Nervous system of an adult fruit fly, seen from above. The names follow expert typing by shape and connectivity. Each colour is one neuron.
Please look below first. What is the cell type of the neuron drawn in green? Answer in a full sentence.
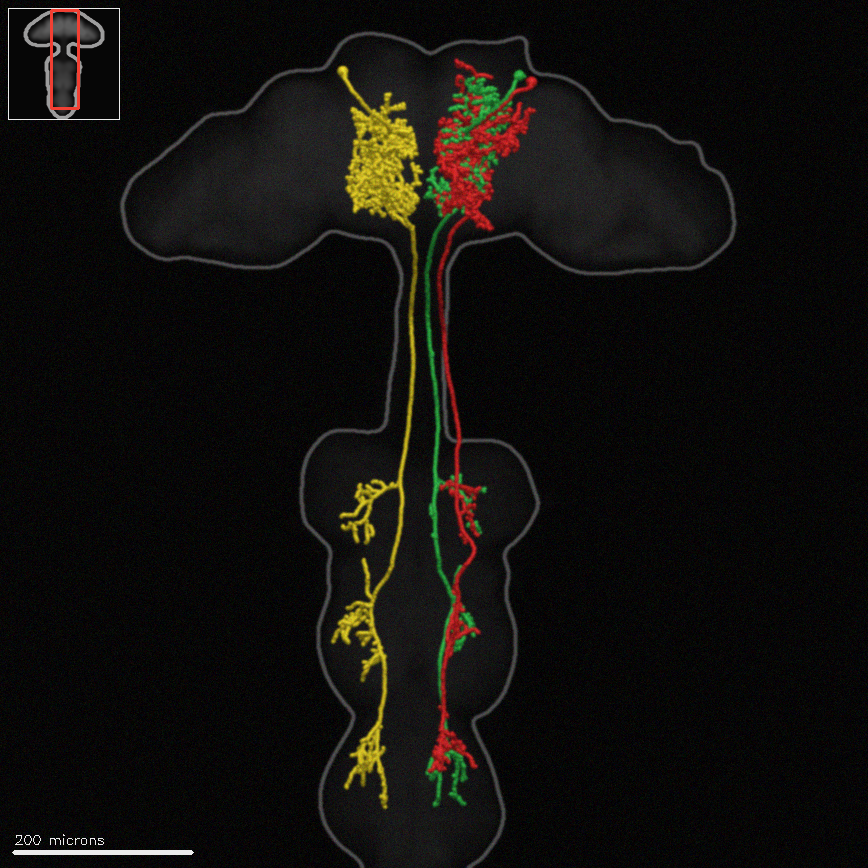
The cell type is DNa13.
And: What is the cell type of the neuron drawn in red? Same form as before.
The cell type is DNa11.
